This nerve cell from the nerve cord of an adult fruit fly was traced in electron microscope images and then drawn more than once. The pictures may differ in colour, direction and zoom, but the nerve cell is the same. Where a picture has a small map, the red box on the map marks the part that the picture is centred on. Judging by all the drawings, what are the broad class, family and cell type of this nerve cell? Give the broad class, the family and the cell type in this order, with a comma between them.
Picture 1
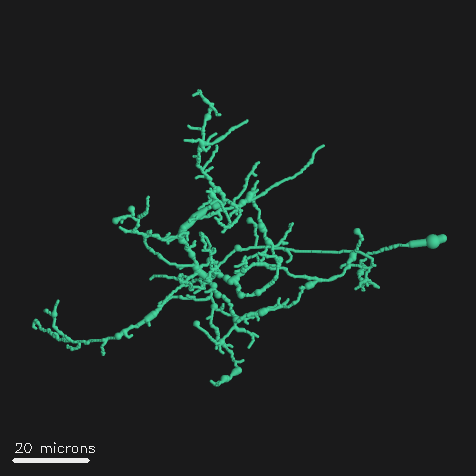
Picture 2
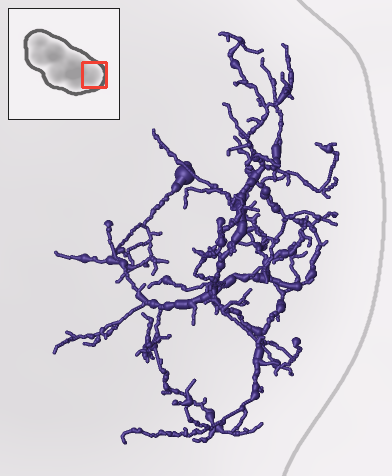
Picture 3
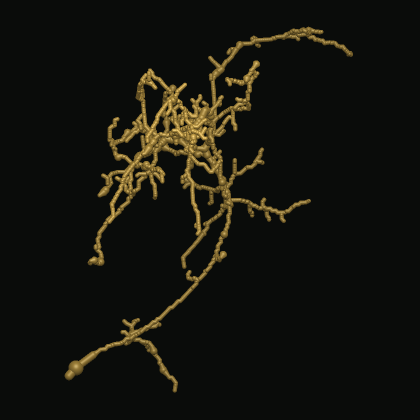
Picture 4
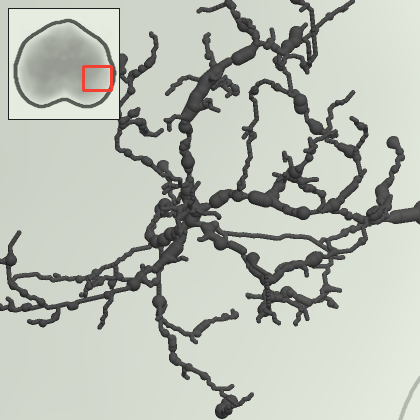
nerve-cord intrinsic neuron, hemilineage 20A.22A, IN20A.22A018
